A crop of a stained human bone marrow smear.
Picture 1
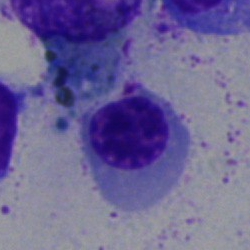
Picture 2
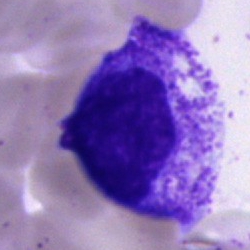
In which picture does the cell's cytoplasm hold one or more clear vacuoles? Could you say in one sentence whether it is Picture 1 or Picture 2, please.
Within the cytoplasm of the cell in picture 2, one or more clear vacuoles are present.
